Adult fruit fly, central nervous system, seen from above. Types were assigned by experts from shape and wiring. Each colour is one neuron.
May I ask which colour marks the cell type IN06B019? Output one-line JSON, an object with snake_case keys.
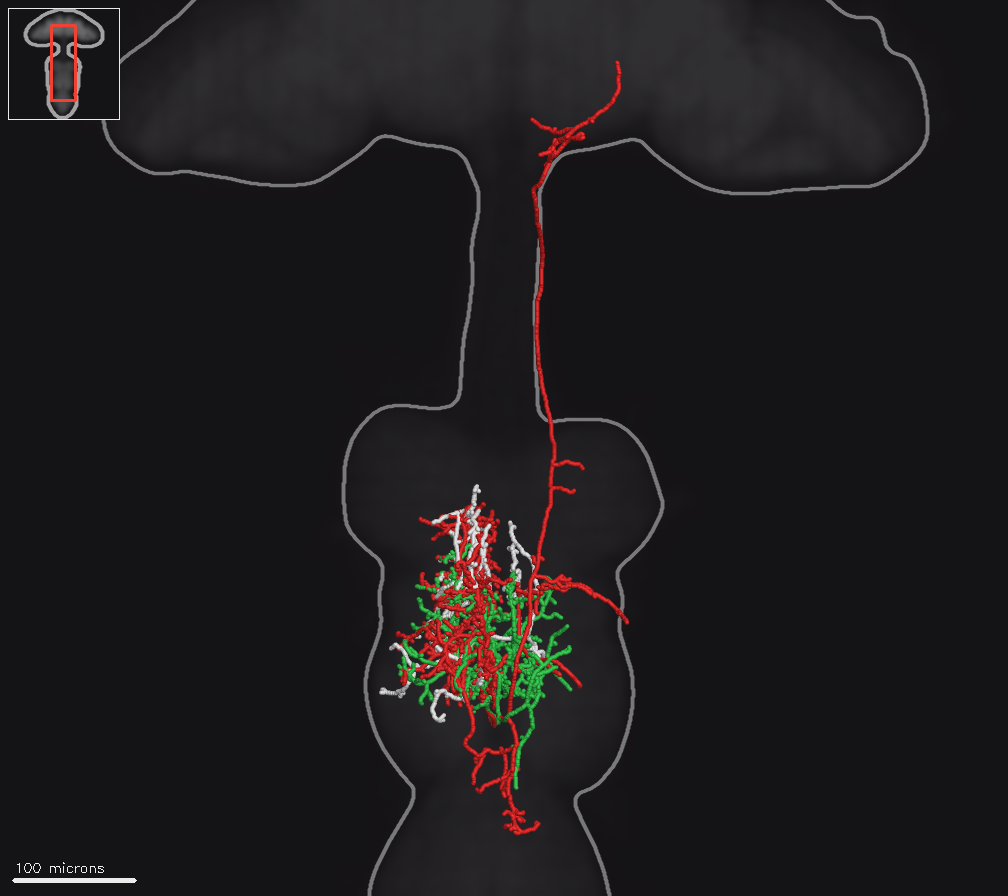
{"colour": "green"}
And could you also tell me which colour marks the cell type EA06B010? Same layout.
{"colour": "red"}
